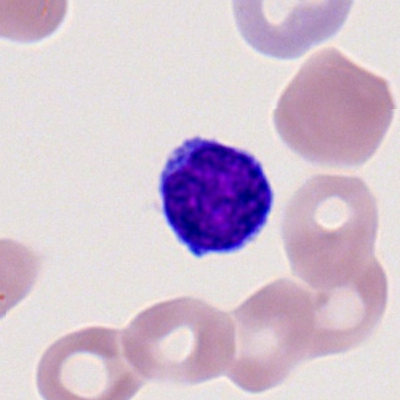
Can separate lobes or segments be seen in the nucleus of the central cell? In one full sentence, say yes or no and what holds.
No, the nucleus is not split into segments; it is one compact round, oval or kidney-shaped mass.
